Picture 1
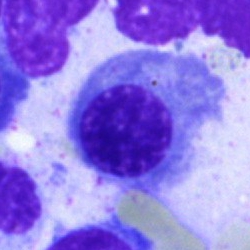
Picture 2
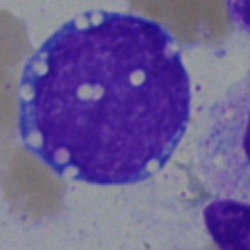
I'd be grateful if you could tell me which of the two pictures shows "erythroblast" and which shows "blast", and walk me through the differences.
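Picture 1: erythroblast. Picture 2: blast. The chromatin is coarse and clumped in picture 1, with small pale patches between darker masses, but finely stippled in picture 2, with small paler spots throughout.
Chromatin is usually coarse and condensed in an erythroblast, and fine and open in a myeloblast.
The cytoplasm in picture 1 is pale greyish blue and widest on the upper right side of the nucleus; in picture 2 it is a thin rim of deep blue.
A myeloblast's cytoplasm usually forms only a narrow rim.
Picture 2 also has many sharply outlined, clear round vacuoles in its cytoplasmic rim, and several more over the nucleus. Neither cell shows granules in its cytoplasm. The erythroblast's edge is smooth and rounded on the left but ragged on the upper right.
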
